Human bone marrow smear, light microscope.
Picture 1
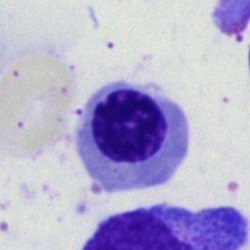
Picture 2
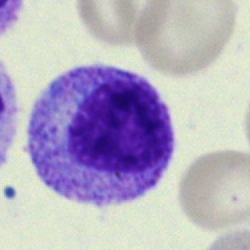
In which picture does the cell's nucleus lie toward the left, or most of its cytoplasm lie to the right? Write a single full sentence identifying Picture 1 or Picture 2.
It is in picture 1 that the nucleus sits toward the left.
